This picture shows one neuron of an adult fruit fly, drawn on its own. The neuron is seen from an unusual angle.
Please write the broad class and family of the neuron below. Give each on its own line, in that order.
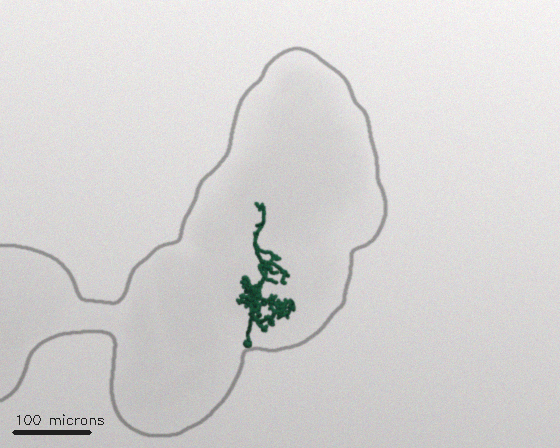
central-brain intrinsic neuron
hemilineage VLPl&p2_lateral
